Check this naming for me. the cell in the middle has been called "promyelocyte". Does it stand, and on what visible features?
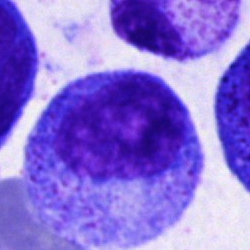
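Deciding feature: chromatin dark purple and finely textured, not coarsely clumped.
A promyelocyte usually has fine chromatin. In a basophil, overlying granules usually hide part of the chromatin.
Verdict: promyelocyte fits; the fine texture of the chromatin can be made out, which speaks against basophil. Outline round and smooth; cytoplasm pale blue-lilac. A pale grey shape without a nucleus lies against the lower left edge of the cell.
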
